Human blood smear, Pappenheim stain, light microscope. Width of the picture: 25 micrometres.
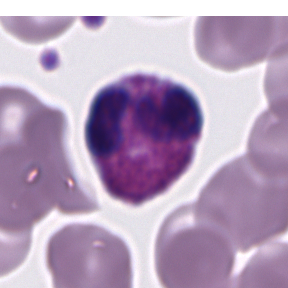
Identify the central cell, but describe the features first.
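Several nuclear lobes lie along the upper part of the cell. Chromatin dark purple, dense. No surface projections stand out from the edge. No clear granule-free rim of cytoplasm around the edge. Eosinophil.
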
